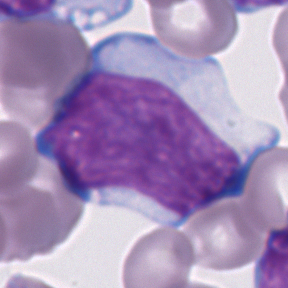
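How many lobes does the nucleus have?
None; it is a single unlobed mass.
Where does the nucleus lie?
Toward the lower left of the cell.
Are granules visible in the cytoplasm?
No.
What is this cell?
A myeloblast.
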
